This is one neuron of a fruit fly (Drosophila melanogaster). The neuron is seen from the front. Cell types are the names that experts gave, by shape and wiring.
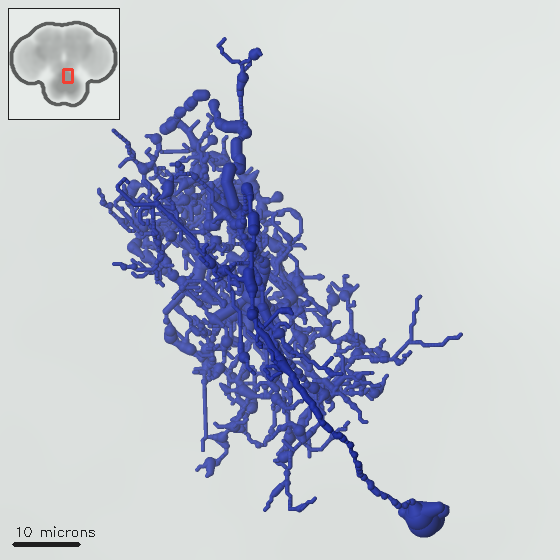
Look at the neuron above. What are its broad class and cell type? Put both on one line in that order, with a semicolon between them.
nerve-cord intrinsic neuron; INXXX239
